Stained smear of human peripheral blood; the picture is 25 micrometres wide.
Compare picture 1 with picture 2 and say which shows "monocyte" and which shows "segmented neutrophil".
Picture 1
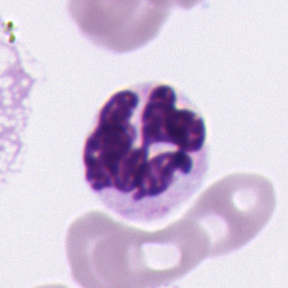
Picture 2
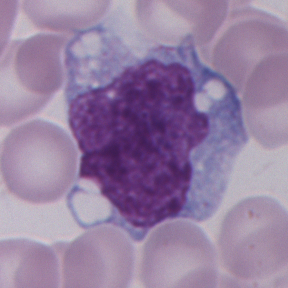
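Picture 1 shows a segmented neutrophil, and picture 2 shows a monocyte. Nucleus: in picture 2 it is irregular and folded, with notches along its edge, and measures about 15 by 12 micrometres.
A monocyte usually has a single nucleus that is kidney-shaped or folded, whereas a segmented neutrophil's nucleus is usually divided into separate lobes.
Chromatin: picture 1 has dark purple, coarsely clumped chromatin, while picture 2 has lacy, moderately fine chromatin. Cytoplasm colour: pale pinkish-lilac in picture 1, pale grey-blue in picture 2.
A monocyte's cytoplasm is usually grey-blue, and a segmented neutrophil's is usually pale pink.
Cytoplasm contents: picture 1 holds only fine, faint granules, its widest rim lying below the nucleus, whereas picture 2 contains several clear round vacuoles, two on the right and one large one at the lower left. Size: the cell in picture 1 is about 12 micrometres across.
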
